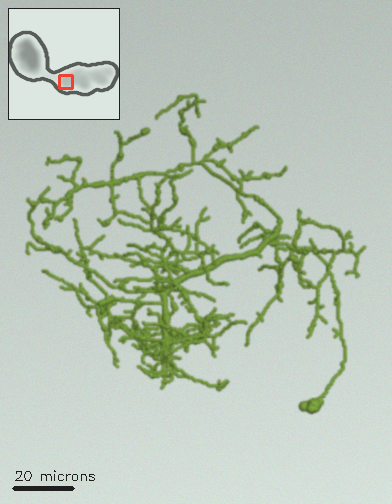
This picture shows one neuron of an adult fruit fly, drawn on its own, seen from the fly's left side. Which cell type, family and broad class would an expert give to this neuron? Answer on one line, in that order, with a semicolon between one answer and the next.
IN04B013; hemilineage 04B; nerve-cord intrinsic neuron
